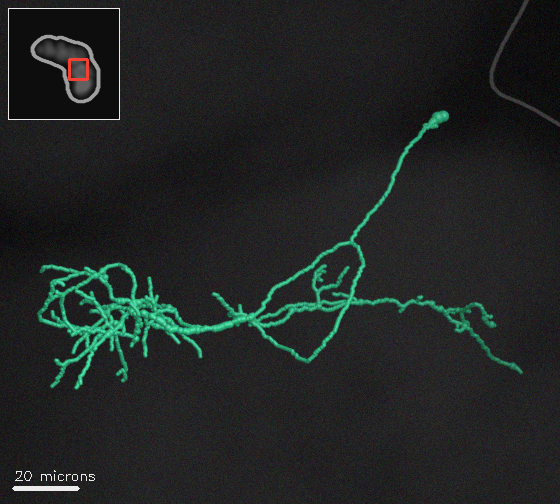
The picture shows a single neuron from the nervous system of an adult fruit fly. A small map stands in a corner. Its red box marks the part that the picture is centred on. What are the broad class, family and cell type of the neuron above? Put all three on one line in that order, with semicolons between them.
central-brain intrinsic neuron; hemilineage VLPl&p2_lateral; LHAV1a3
